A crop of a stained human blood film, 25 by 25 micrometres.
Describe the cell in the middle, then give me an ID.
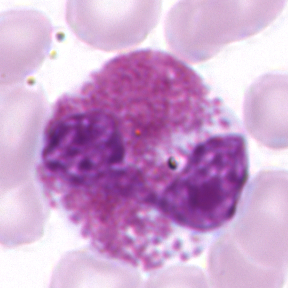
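The nucleus has two lobes, one on the left and one on the right, joined by a band across the lower middle. Plentiful cytoplasm fills the space above and between the two lobes. It is packed with coarse, round, reddish-pink granules of even size. The cell is an eosinophil.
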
